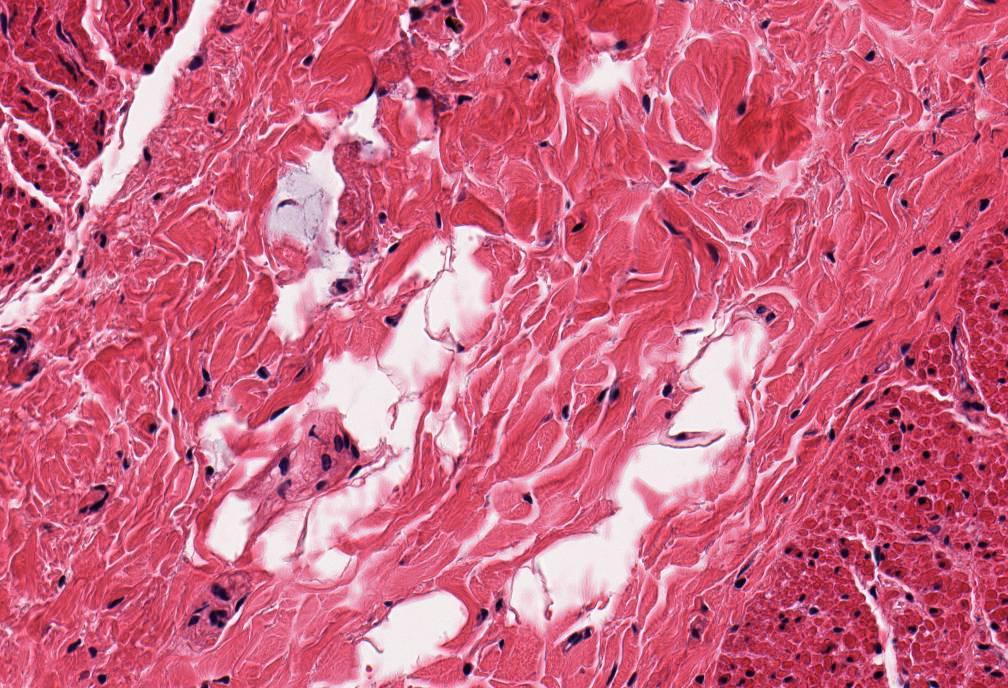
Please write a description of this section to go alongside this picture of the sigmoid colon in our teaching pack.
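Let's start with the central bundles: the nuclei among them are sparse, dark and elongated. Now notice the irregular white clefts lying between the bundles, mostly toward the centre of the field. Scan the whole field and you will find no epithelial lining anywhere, and no fat cells either.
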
